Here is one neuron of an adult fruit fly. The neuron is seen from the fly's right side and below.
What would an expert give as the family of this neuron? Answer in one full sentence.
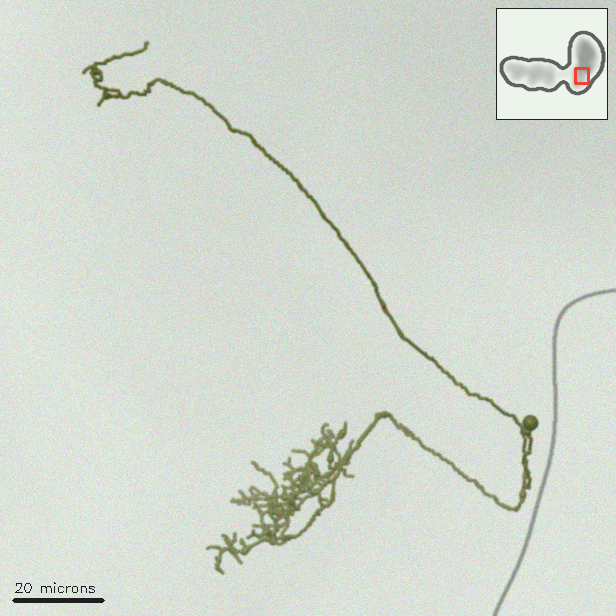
This neuron belongs to the family MeLo.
